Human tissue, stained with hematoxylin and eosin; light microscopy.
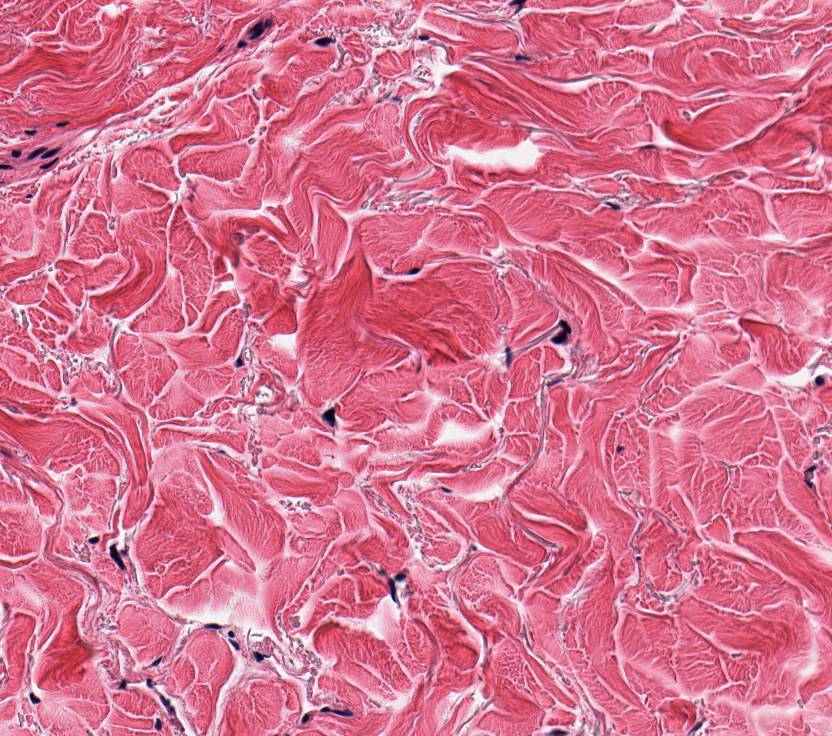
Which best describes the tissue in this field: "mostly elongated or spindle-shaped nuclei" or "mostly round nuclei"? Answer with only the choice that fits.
Mostly elongated or spindle-shaped nuclei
